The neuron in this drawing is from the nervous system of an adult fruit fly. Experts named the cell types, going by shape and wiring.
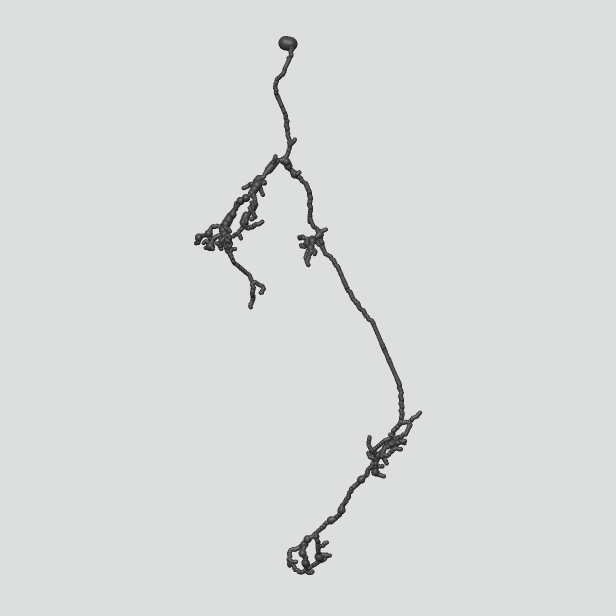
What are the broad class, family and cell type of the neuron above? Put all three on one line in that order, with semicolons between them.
optic-lobe intrinsic neuron; TmY; TmY9b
